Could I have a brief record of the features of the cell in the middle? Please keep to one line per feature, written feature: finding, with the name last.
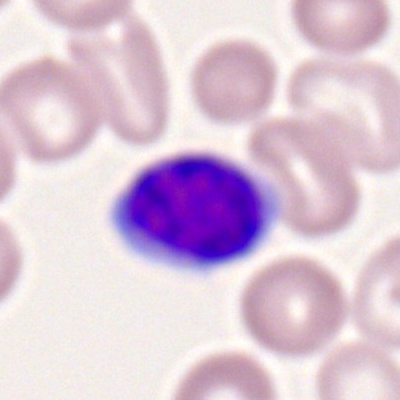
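Outline: oval, wider side to side than top to bottom
Chromatin: dense, dark purple, coarsely clumped
Cytoplasm: thin rim around nucleus
Granules: none seen in cytoplasm
Name: lymphocyte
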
